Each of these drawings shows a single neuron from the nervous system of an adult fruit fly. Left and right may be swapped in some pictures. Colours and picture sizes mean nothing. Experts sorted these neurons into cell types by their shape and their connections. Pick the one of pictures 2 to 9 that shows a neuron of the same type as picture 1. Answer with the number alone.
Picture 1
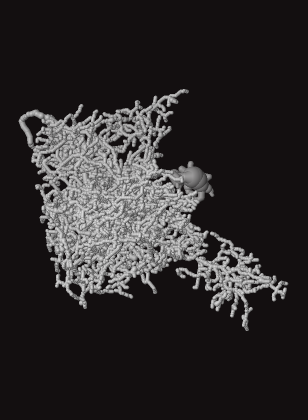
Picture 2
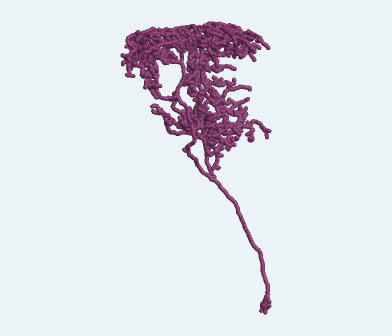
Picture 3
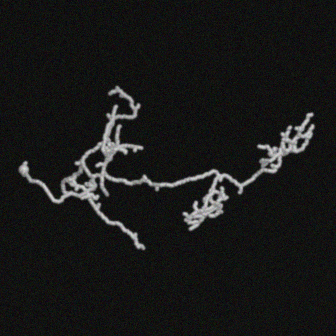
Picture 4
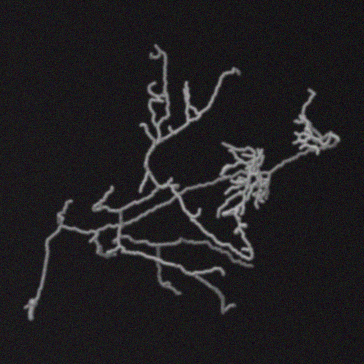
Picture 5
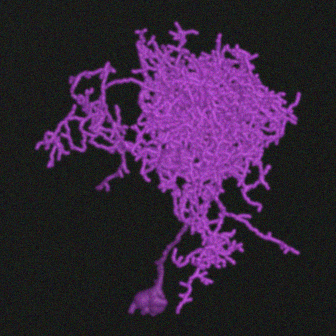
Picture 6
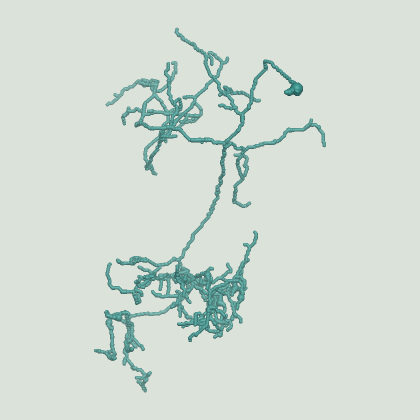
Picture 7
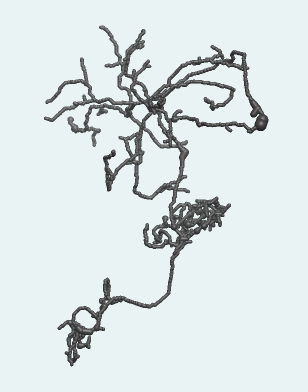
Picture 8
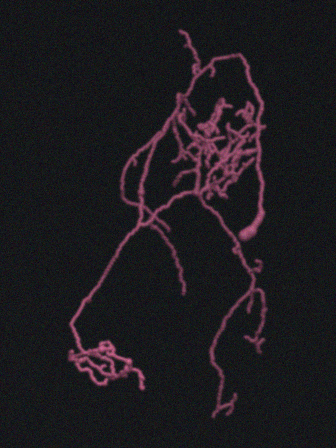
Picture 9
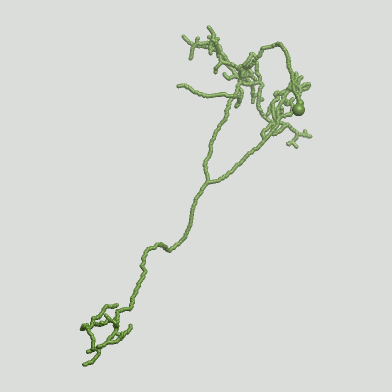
5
